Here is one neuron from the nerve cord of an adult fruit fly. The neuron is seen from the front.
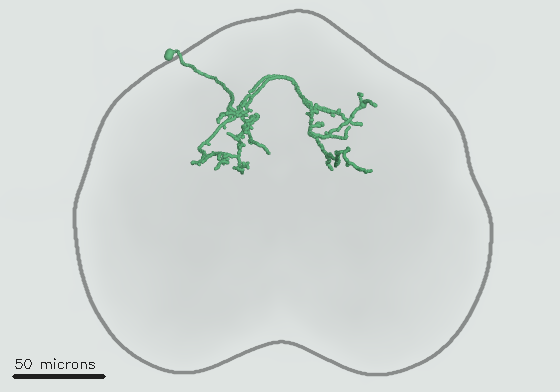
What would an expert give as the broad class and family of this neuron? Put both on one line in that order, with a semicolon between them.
nerve-cord intrinsic neuron; hemilineage 06A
